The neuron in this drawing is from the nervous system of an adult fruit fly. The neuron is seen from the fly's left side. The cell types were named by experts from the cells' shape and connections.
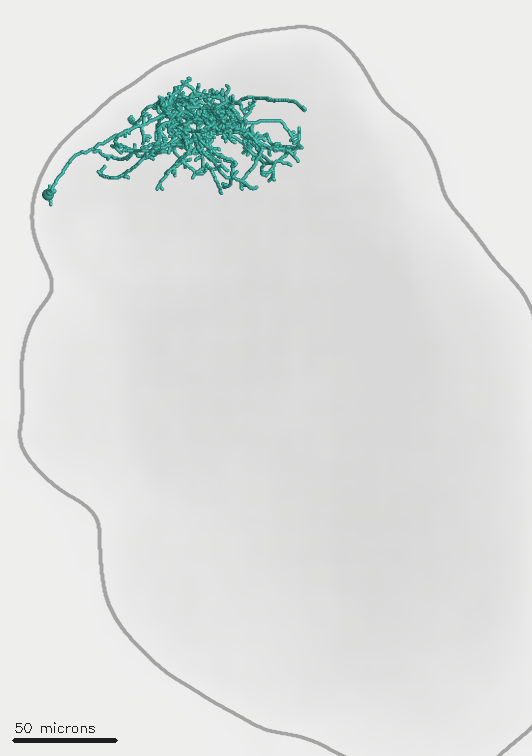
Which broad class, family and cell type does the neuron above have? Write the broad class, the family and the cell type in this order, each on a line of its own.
central-brain intrinsic neuron
hemilineage SMPad1
SMP085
